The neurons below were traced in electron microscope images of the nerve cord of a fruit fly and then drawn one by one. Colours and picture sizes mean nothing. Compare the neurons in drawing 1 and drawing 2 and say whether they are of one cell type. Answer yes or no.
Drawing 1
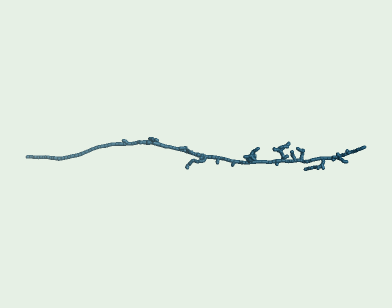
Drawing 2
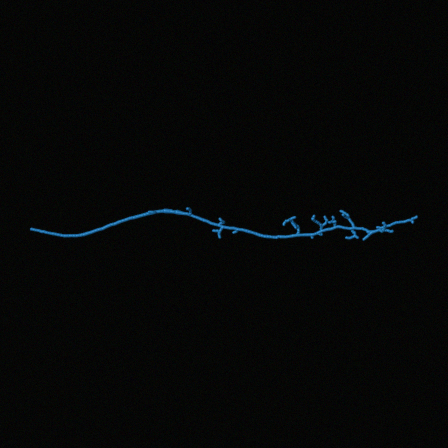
yes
